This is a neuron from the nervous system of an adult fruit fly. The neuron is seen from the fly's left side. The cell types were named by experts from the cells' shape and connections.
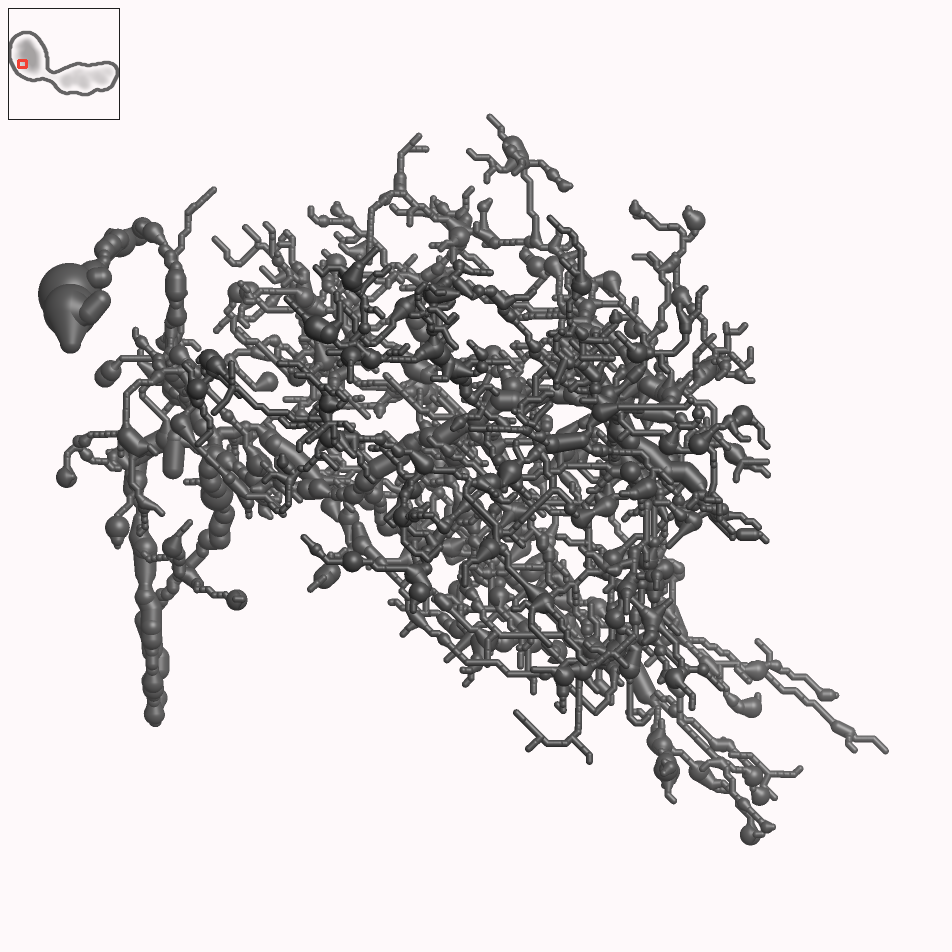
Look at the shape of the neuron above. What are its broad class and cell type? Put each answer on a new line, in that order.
central-brain intrinsic neuron
PRW055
